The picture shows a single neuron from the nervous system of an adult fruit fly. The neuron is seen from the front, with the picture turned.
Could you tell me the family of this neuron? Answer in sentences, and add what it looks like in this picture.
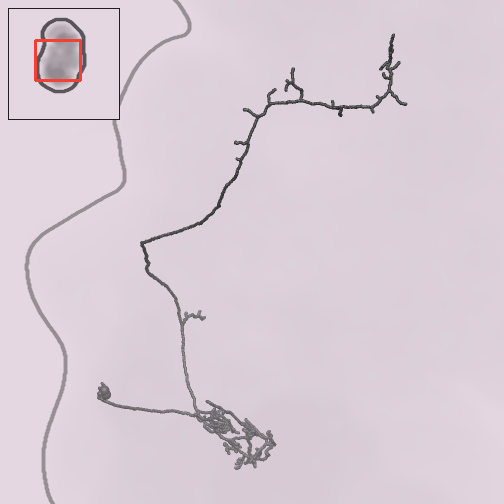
The family is hemilineage 07B. It is an ascending neuron. Its cell body lies at the lower left of the picture. As drawn here it is taller than it is wide.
